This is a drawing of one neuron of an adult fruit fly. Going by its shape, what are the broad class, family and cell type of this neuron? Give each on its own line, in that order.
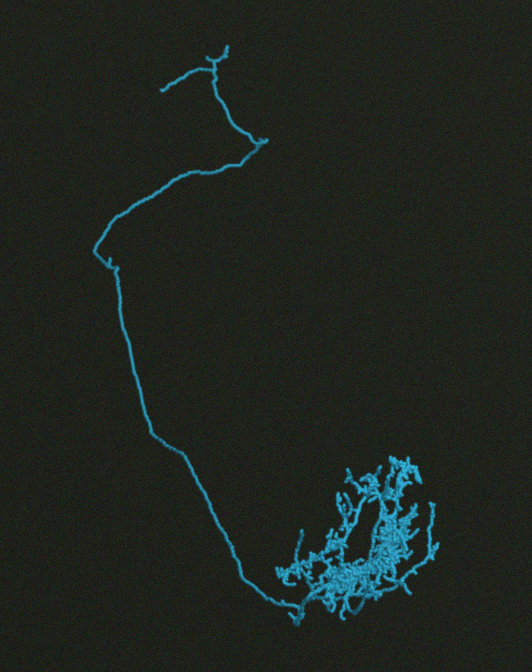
ascending neuron
hemilineage 09B
AN09B023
